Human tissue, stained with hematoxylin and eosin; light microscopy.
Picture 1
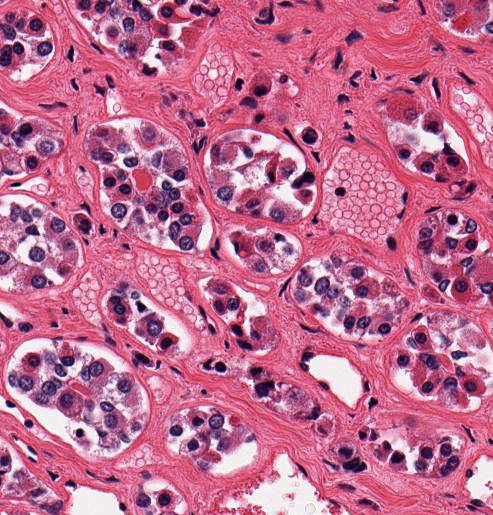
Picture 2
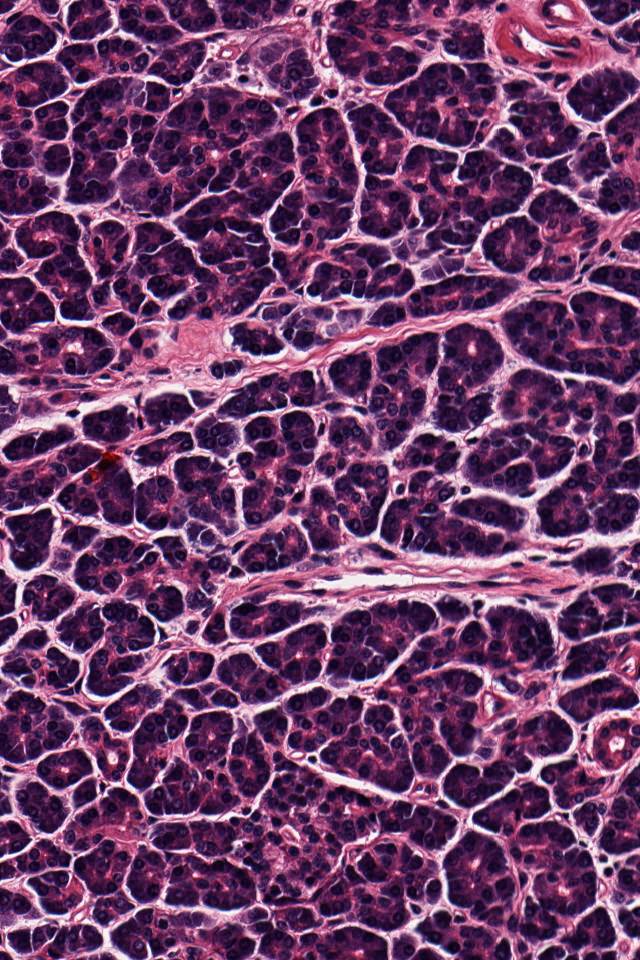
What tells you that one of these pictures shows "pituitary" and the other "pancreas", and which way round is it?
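Picture 1: pituitary. Picture 2: pancreas. In picture 1, rounded to oval nests of cells fill the field between bands of dense pink, wavy collagen with sparse spindle-shaped nuclei; some nest cells have bright, deeply eosinophilic cytoplasm. Small clear round vacuoles form honeycomb patches between some nests, notably upper middle and centre right. In picture 2, acini have tiny, barely visible central lumina, round dark basal nuclei, and cytoplasm pink centrally and deep purple basally.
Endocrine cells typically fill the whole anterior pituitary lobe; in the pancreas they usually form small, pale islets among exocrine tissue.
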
